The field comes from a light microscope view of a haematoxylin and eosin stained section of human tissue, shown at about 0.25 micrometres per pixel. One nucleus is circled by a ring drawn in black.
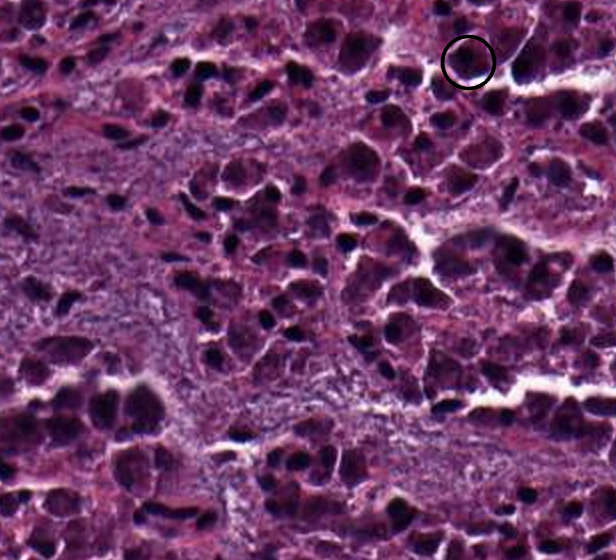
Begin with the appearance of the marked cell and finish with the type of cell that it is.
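The nucleus is dark and roughly round, stained evenly with no inner detail visible, and is about the same size as the nuclei of the neighbouring cells. The cell has an angular outline, with a modest amount of purple cytoplasm around the nucleus. Thin pale gaps edge the cell and separate it from the cells next to it. It sits within a crowded cluster of similar cells with dark nuclei, just above a white streak-like cleft that runs across the tissue. Type of cell: pancreatic acinar cell.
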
